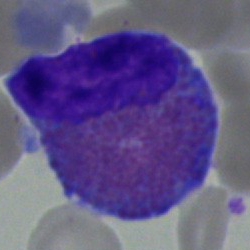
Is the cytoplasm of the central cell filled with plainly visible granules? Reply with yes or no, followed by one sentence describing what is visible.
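Yes. The cytoplasm is packed with fine purple granules.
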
